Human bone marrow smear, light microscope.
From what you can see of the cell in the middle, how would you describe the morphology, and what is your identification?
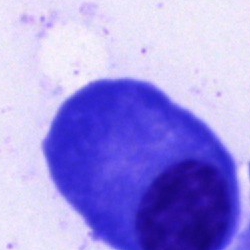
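There's plenty of cytoplasm here, and it stains a deep, intense blue. The nucleus sits eccentrically, pushed toward the lower right, and stains dark purple, clearly darker than the cytoplasm around it. The outline is a broad oval, smooth-edged, with no surface projections. So: a plasma cell.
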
